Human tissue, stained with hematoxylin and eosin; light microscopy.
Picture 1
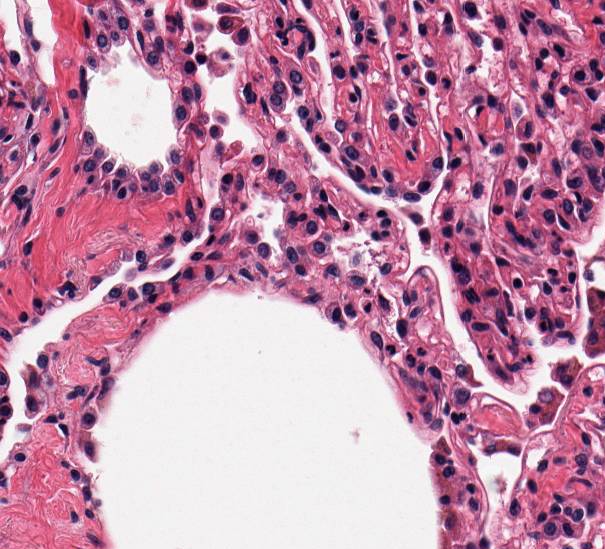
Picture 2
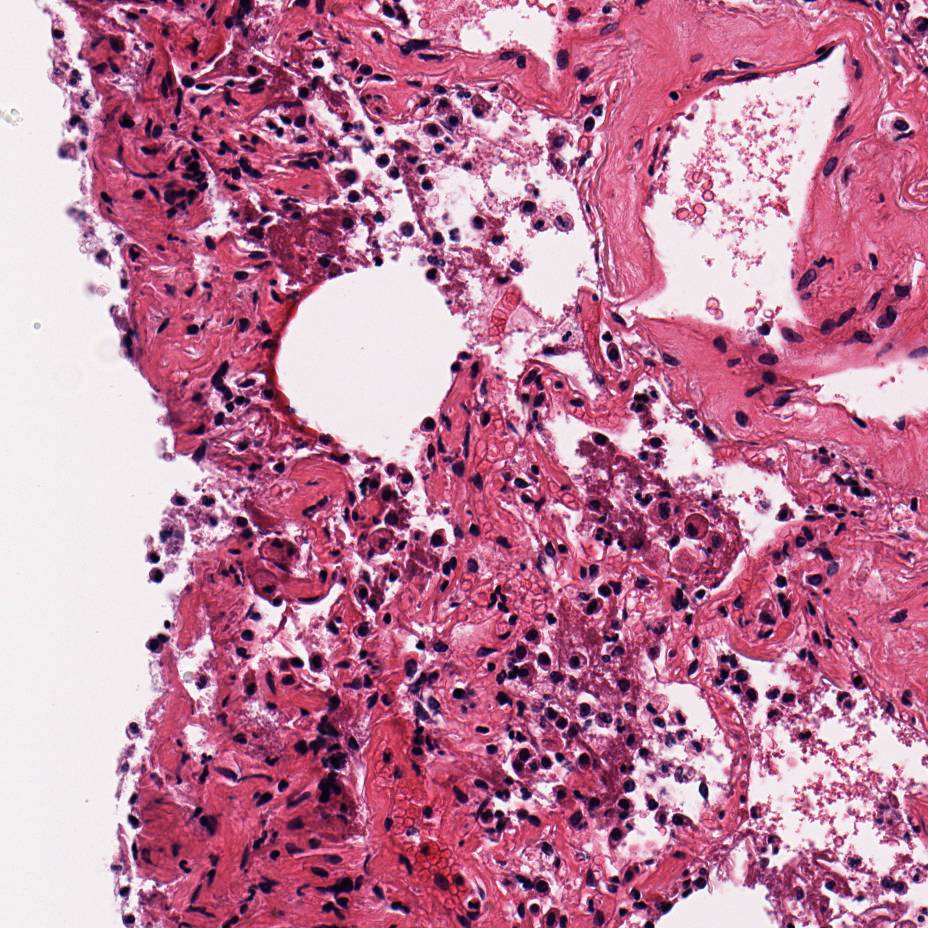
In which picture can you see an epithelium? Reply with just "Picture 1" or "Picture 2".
Picture 1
